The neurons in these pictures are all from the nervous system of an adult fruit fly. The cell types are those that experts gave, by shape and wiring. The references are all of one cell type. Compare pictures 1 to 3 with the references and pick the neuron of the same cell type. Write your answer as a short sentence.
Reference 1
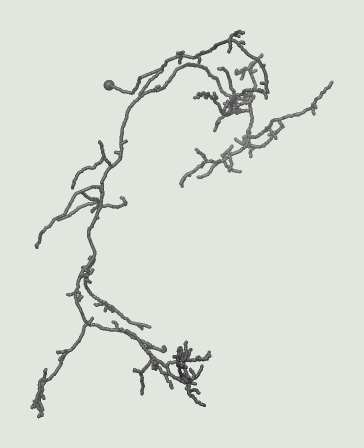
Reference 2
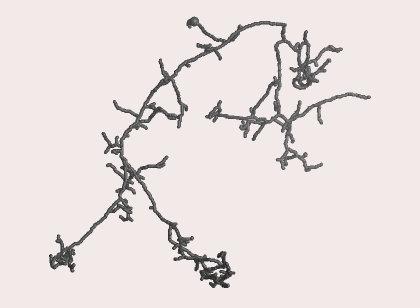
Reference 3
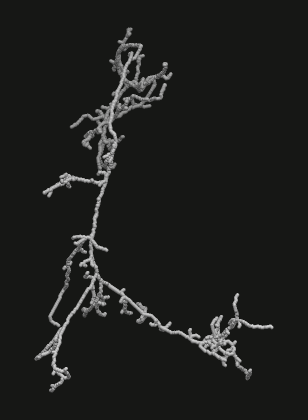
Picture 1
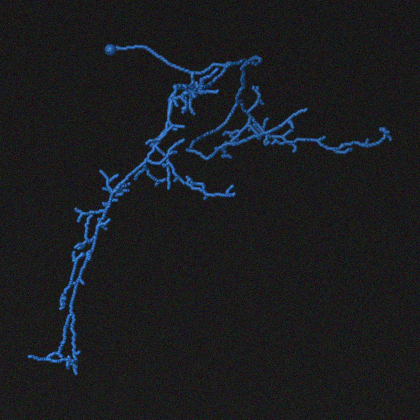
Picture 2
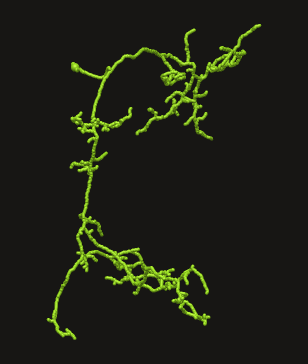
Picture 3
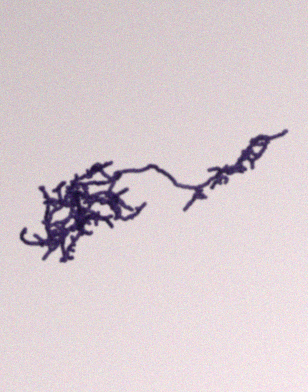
Picture 2 is of the same cell type.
